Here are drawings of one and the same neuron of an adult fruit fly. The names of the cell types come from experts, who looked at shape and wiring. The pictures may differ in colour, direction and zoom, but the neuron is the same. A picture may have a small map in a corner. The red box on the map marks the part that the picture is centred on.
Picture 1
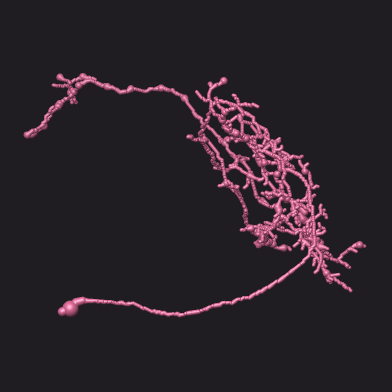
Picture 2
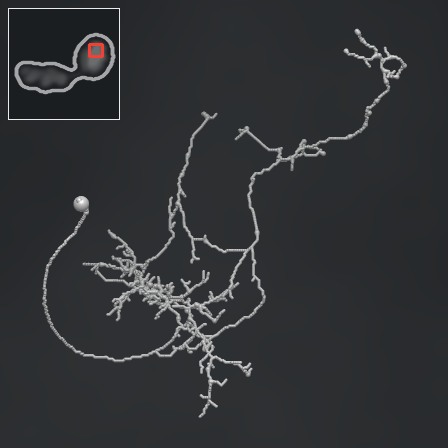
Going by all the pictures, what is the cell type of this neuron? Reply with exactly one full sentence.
Classified by cell type, this neuron is CB2495.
